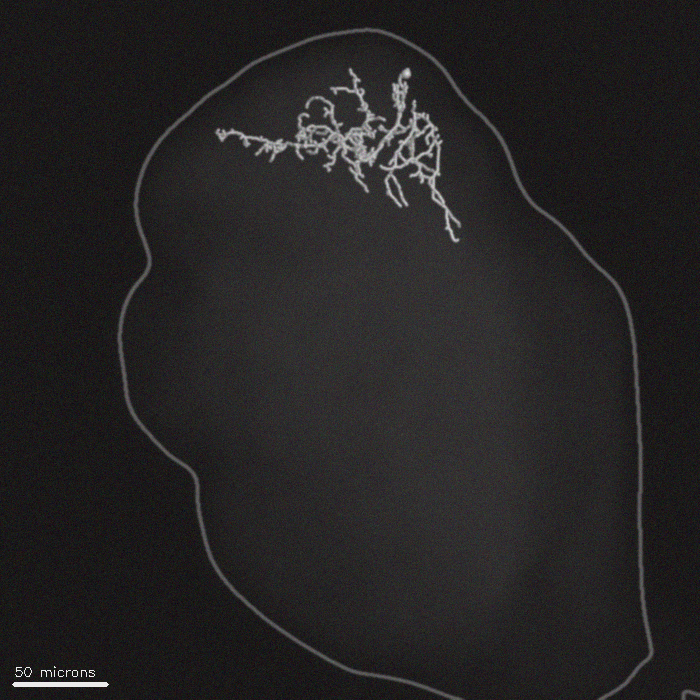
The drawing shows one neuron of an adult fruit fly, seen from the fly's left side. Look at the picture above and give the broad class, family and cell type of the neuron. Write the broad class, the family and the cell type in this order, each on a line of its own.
central-brain intrinsic neuron
hemilineage CLp1
SMP421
